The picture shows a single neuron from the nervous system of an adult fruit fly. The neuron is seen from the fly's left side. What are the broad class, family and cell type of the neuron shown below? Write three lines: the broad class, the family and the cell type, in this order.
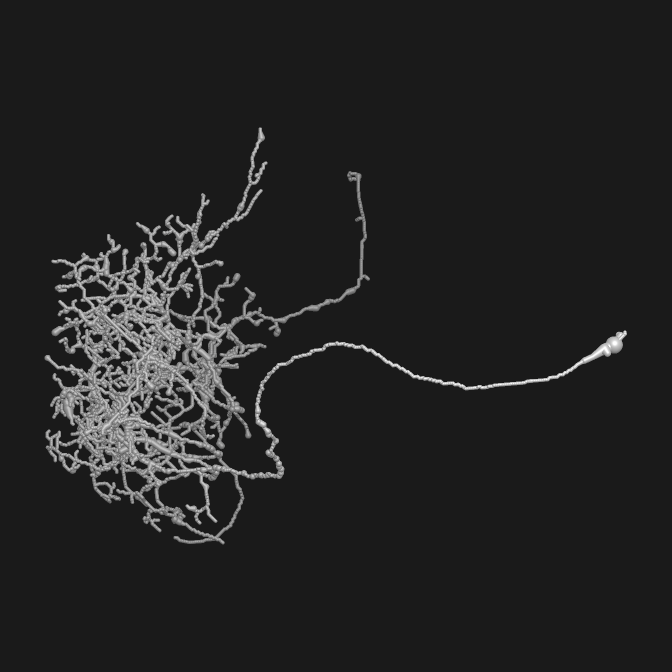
central-brain intrinsic neuron
hemilineage DL2_ventral
MBON29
